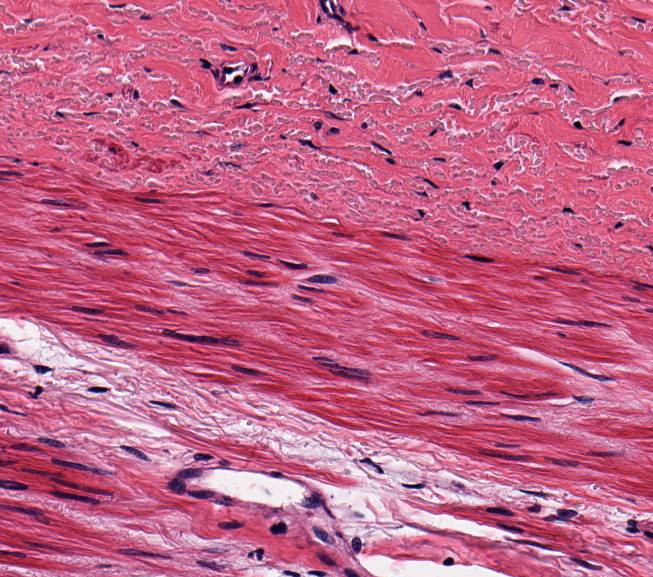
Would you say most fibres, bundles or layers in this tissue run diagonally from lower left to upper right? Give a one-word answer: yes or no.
No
